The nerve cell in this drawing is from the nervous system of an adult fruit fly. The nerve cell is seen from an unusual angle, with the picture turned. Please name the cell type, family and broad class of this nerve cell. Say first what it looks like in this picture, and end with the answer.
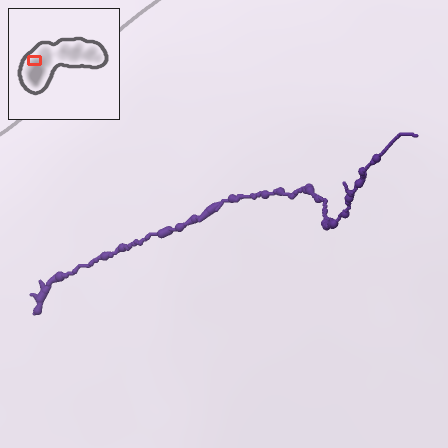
No cell body is drawn. It has a dozen or fewer branch ends. It is of cell type JO-FV. Its family is called class mechanosensory. It is a sensory neuron entering the brain.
